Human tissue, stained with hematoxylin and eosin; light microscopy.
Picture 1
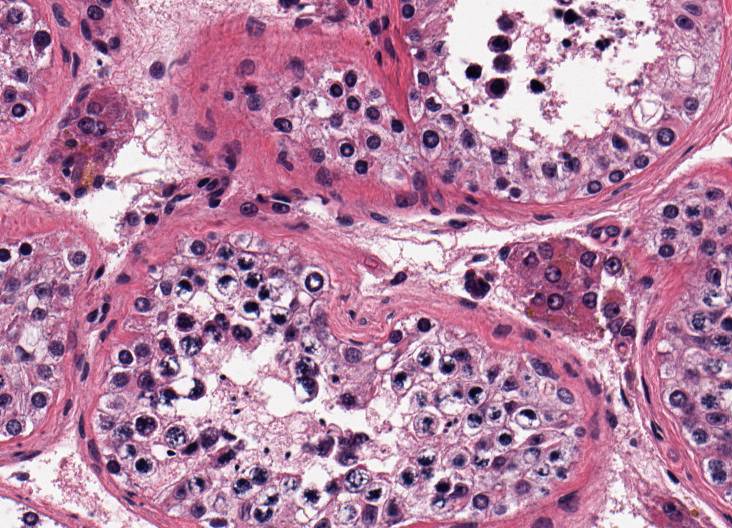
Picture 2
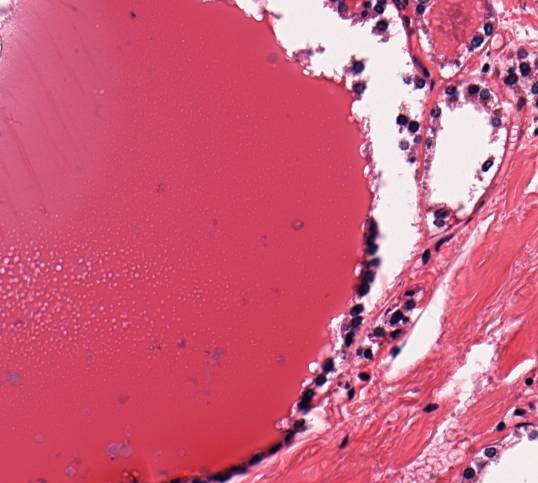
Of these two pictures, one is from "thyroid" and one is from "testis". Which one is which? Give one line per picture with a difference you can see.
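Picture 1: testis. The tubules are lined by several layers of rounded cells with round nuclei, many of them with pale, clear cytoplasm.
Picture 2: thyroid. The large follicle is lined along its right edge by a single layer of flattened cells.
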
